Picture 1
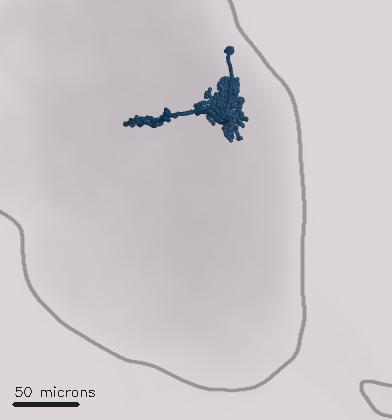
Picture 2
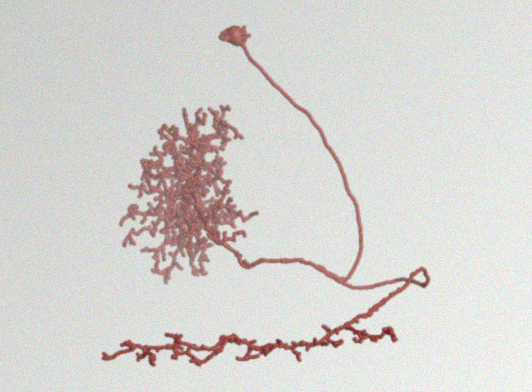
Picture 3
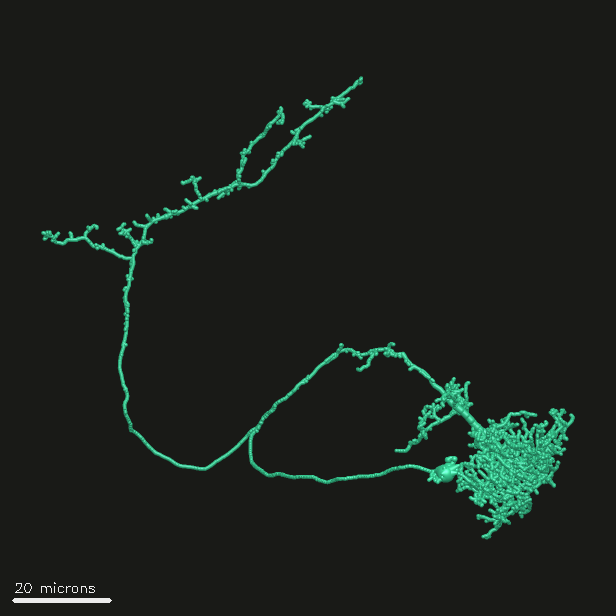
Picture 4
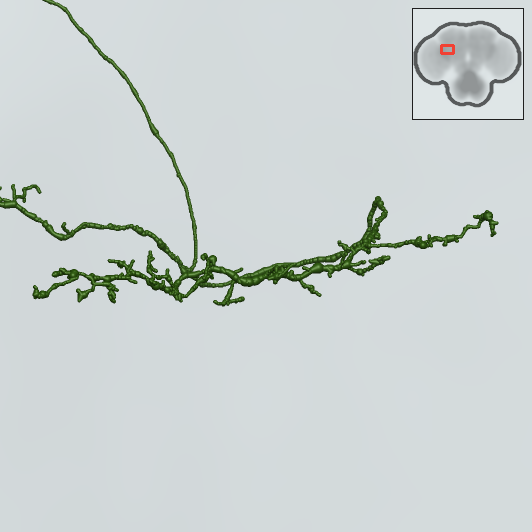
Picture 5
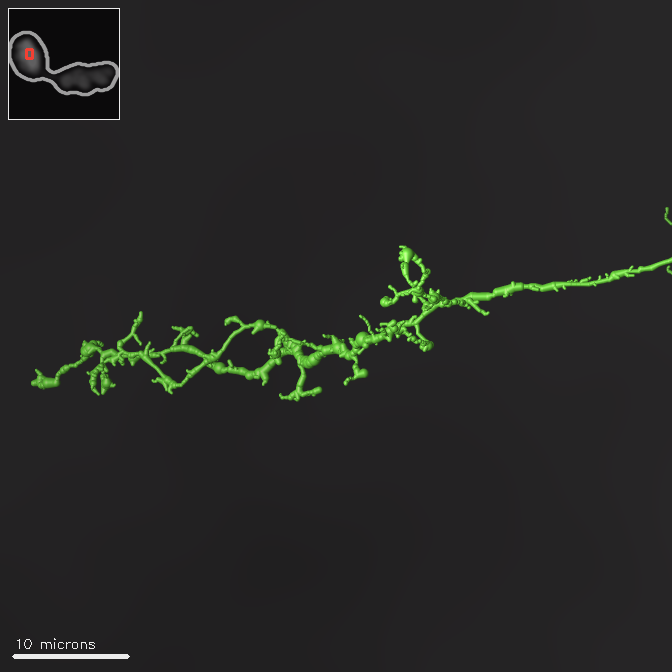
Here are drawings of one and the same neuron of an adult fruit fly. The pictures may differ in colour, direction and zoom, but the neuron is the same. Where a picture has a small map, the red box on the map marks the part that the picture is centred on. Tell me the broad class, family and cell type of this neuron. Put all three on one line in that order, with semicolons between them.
visual projection neuron; hemilineage VPNp3; LC11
